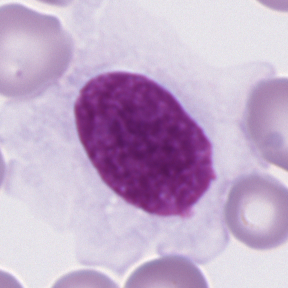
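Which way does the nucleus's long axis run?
From upper left to lower right.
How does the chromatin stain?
Deep purple, finely clumped.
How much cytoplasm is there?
Abundant: a wide, very pale greyish lilac rim all round.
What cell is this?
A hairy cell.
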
